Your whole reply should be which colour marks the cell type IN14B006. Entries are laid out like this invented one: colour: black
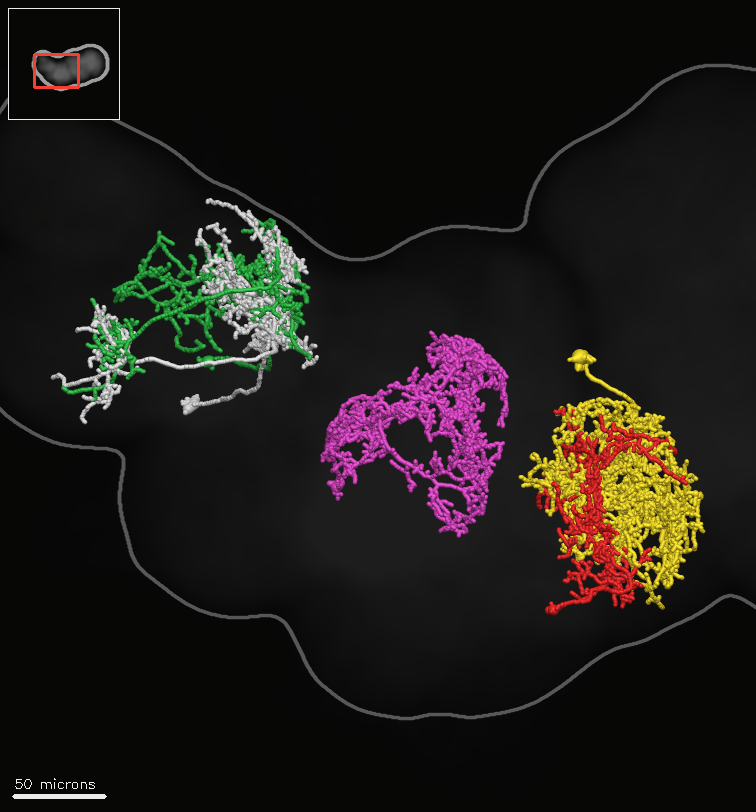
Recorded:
colour: green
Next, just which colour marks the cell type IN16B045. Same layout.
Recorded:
colour: red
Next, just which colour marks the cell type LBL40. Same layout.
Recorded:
colour: white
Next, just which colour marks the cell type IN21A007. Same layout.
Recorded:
colour: magenta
